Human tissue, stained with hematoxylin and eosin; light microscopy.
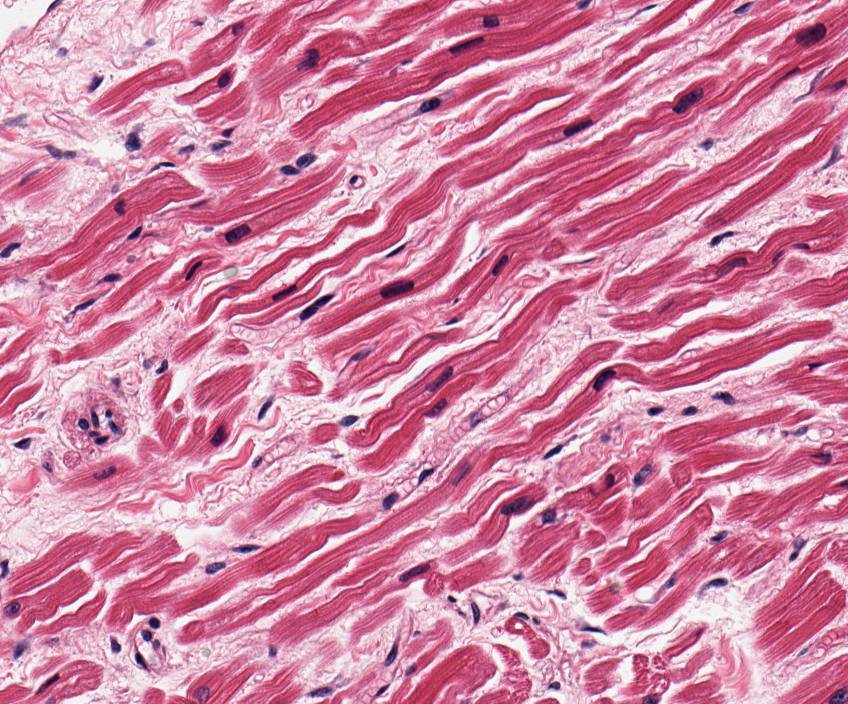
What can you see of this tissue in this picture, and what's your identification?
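Elongated muscle fibres form roughly parallel bands running diagonally from lower left to upper right. Their oval nuclei lie centrally, the cytoplasm stains a deep pink-red, and some fibres branch to join neighbours. The tissue is atrial appendage of the heart.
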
